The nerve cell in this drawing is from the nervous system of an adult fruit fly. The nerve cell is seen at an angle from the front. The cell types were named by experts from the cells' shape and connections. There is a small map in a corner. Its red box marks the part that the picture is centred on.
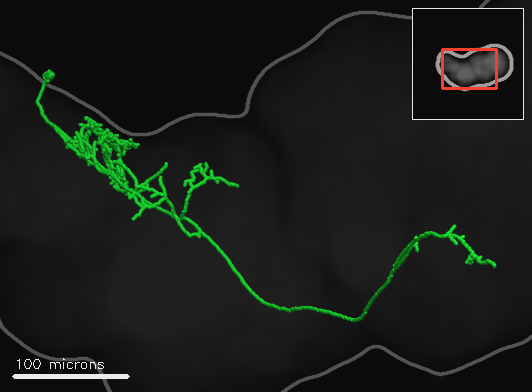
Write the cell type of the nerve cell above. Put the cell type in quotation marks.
"AN06A030"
